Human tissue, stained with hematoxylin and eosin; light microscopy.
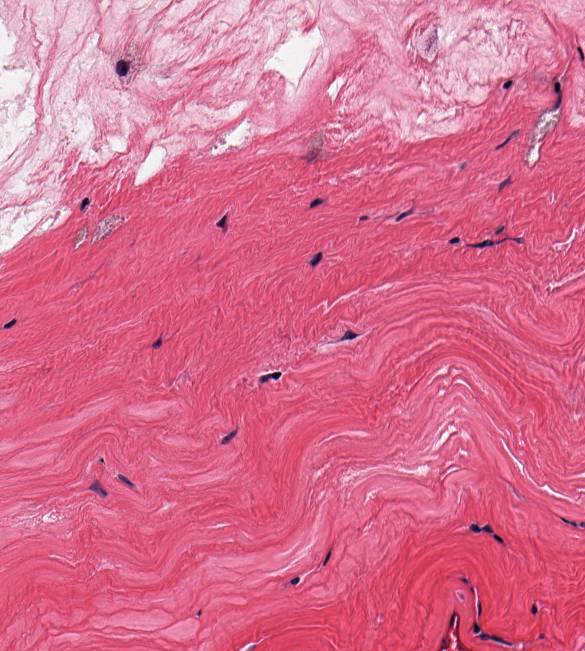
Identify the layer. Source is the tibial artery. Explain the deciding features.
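Tunica adventitia is what the field shows. Item one: most of the field is dense, deeply eosinophilic fibrous tissue, crossed by a band of compact collagen slanting up toward the upper right. Item two: small, dark, elongated fibroblast nuclei lie widely spaced among abundant collagen.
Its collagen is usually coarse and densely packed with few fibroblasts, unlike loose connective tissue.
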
